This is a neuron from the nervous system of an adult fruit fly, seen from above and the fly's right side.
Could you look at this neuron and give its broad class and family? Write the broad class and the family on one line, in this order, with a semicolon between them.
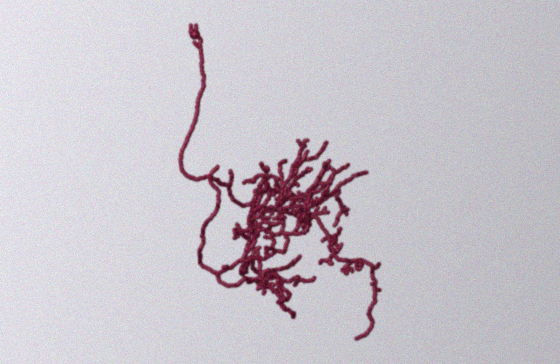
central-brain intrinsic neuron; hemilineage VPNp&v1_posterior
